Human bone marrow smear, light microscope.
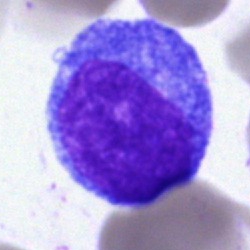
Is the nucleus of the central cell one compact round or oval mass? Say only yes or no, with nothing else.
Yes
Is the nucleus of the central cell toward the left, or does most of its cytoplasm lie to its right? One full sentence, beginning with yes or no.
Yes, the nucleus of this cell lies toward the left.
